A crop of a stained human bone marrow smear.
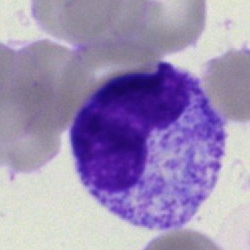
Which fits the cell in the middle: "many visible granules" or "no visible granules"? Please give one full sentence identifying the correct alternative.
Its cytoplasm contains many granules that can be seen.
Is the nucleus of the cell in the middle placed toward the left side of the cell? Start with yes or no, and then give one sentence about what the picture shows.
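Yes. The nucleus lies toward the upper left of the cell.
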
